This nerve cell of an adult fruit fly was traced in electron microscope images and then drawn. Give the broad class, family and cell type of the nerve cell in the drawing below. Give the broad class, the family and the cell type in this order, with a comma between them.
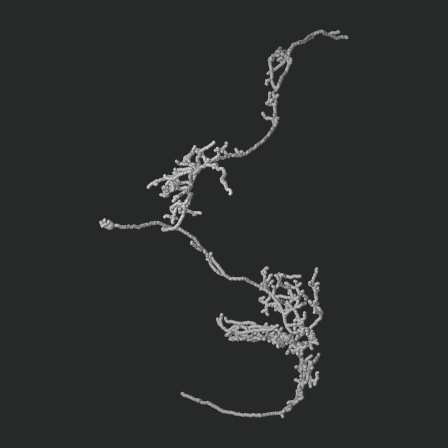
central-brain intrinsic neuron, hemilineage VLPp&l1_posterior, VES063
